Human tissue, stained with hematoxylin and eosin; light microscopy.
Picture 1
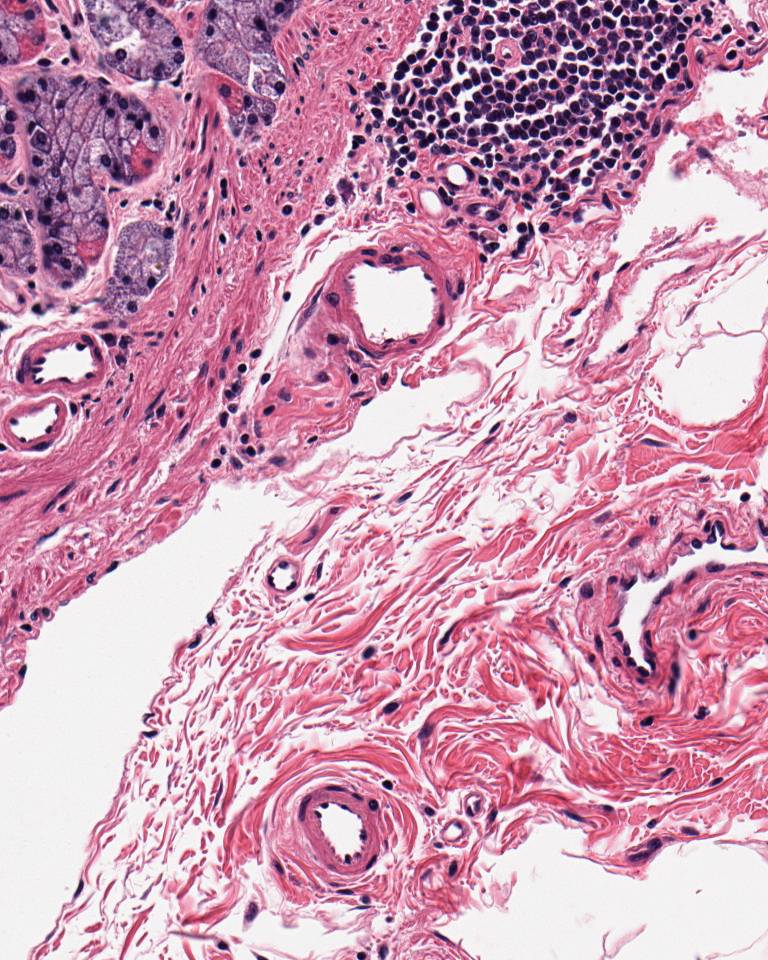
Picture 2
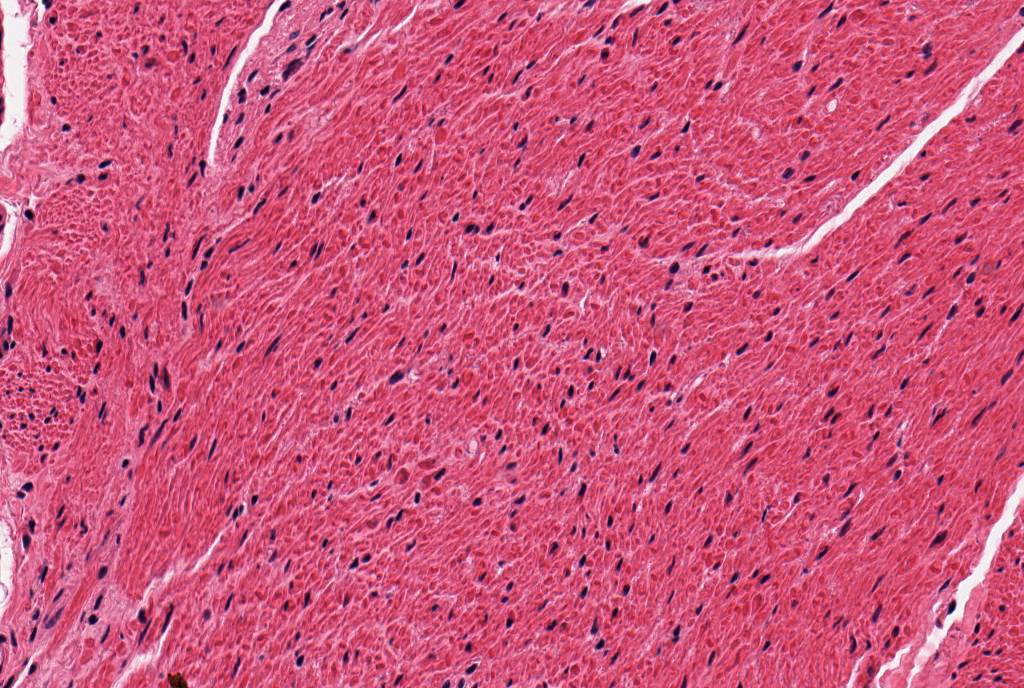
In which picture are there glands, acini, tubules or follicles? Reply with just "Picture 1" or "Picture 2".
Picture 1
